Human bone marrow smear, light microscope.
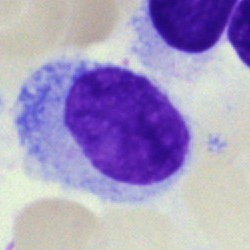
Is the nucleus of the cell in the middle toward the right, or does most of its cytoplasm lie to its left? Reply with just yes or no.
Yes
